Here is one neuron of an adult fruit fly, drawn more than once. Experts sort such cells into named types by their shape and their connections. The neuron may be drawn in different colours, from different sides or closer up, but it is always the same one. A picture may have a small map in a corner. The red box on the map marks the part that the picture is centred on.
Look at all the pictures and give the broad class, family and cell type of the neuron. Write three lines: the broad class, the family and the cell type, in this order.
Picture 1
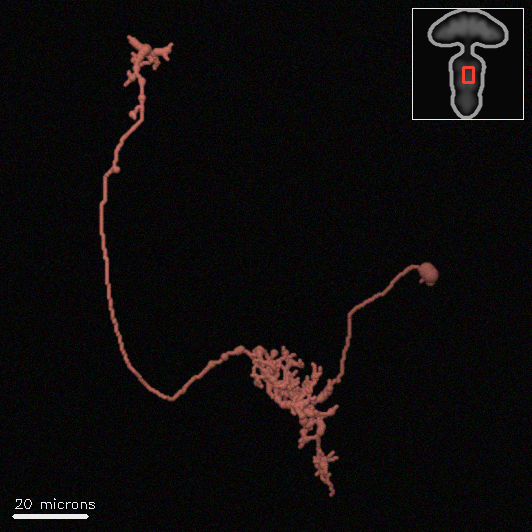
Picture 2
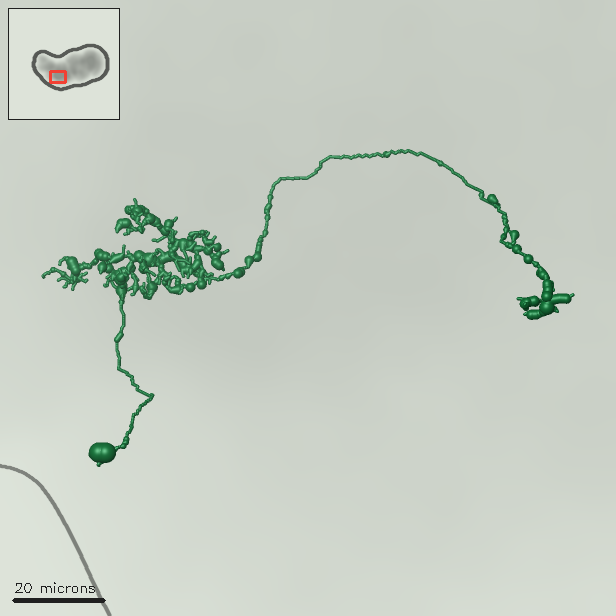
nerve-cord intrinsic neuron
hemilineage 10B
IN10B044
